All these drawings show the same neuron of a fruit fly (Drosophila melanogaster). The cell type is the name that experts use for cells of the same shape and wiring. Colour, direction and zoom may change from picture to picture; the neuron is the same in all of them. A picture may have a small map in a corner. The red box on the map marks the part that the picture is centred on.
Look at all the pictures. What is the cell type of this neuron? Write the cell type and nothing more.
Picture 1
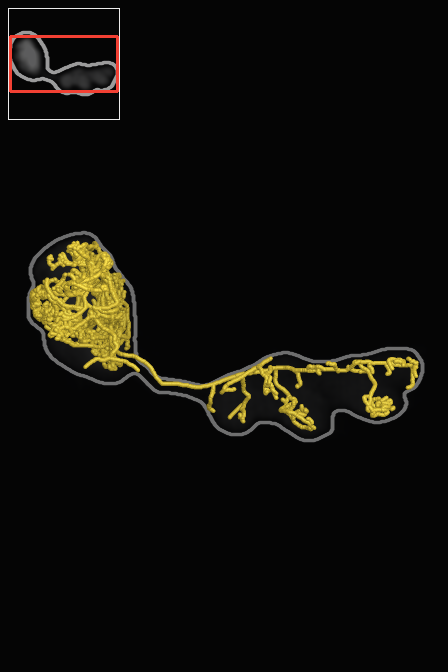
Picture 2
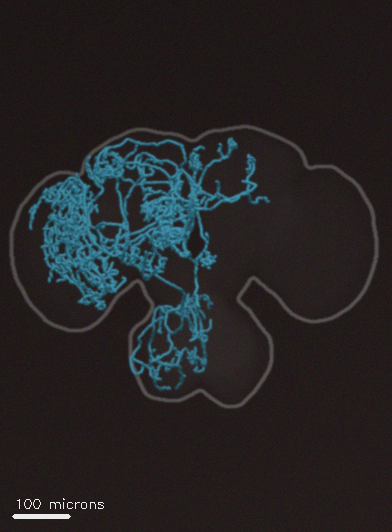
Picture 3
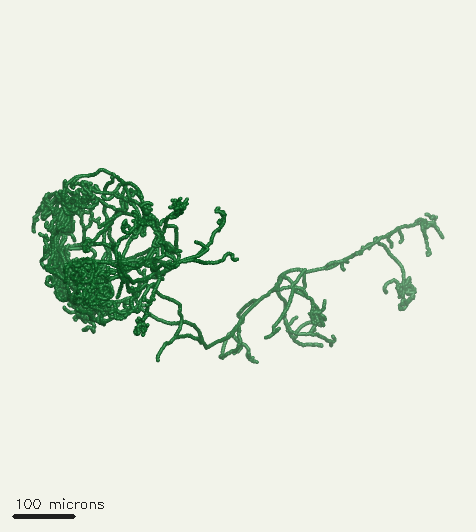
DNc02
